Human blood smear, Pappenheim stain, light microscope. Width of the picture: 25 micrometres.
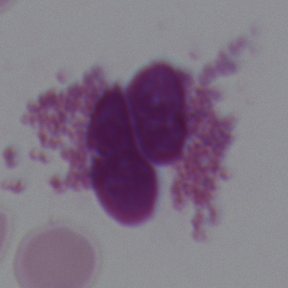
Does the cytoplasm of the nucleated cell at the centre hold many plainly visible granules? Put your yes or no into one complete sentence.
Yes, there are many visible granules in its cytoplasm.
